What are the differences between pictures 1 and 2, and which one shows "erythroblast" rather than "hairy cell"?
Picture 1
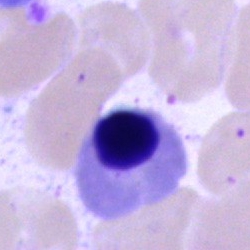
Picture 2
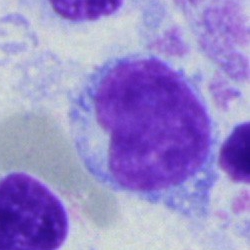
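Erythroblast in picture 1, hairy cell in picture 2. Outline: smooth, with no surface projections, in picture 1; roughly round in picture 2. Nucleus: in picture 2 a notch indents its left side.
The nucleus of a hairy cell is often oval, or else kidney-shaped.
Chromatin: dense and very dark purple throughout in picture 1, with no nucleoli visible; finely textured without coarse clumps in picture 2.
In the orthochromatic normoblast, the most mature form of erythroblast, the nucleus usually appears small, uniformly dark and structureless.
Cytoplasm: pale greyish blue in both. In picture 1 it is moderate in amount, wider than a thin rim around the nucleus; in picture 2 the rim is widest on the left side of the cell.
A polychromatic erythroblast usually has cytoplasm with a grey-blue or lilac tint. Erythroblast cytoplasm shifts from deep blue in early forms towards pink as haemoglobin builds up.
Granules: none in picture 1; no reddish-orange granules in picture 2.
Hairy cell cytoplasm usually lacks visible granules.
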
